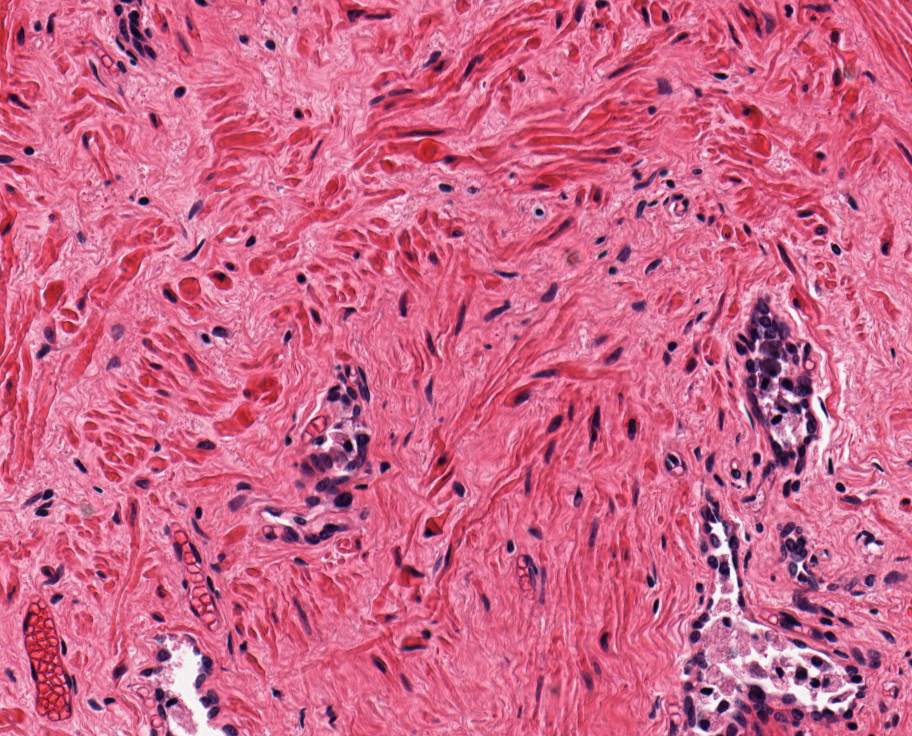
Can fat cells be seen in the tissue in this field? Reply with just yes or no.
No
